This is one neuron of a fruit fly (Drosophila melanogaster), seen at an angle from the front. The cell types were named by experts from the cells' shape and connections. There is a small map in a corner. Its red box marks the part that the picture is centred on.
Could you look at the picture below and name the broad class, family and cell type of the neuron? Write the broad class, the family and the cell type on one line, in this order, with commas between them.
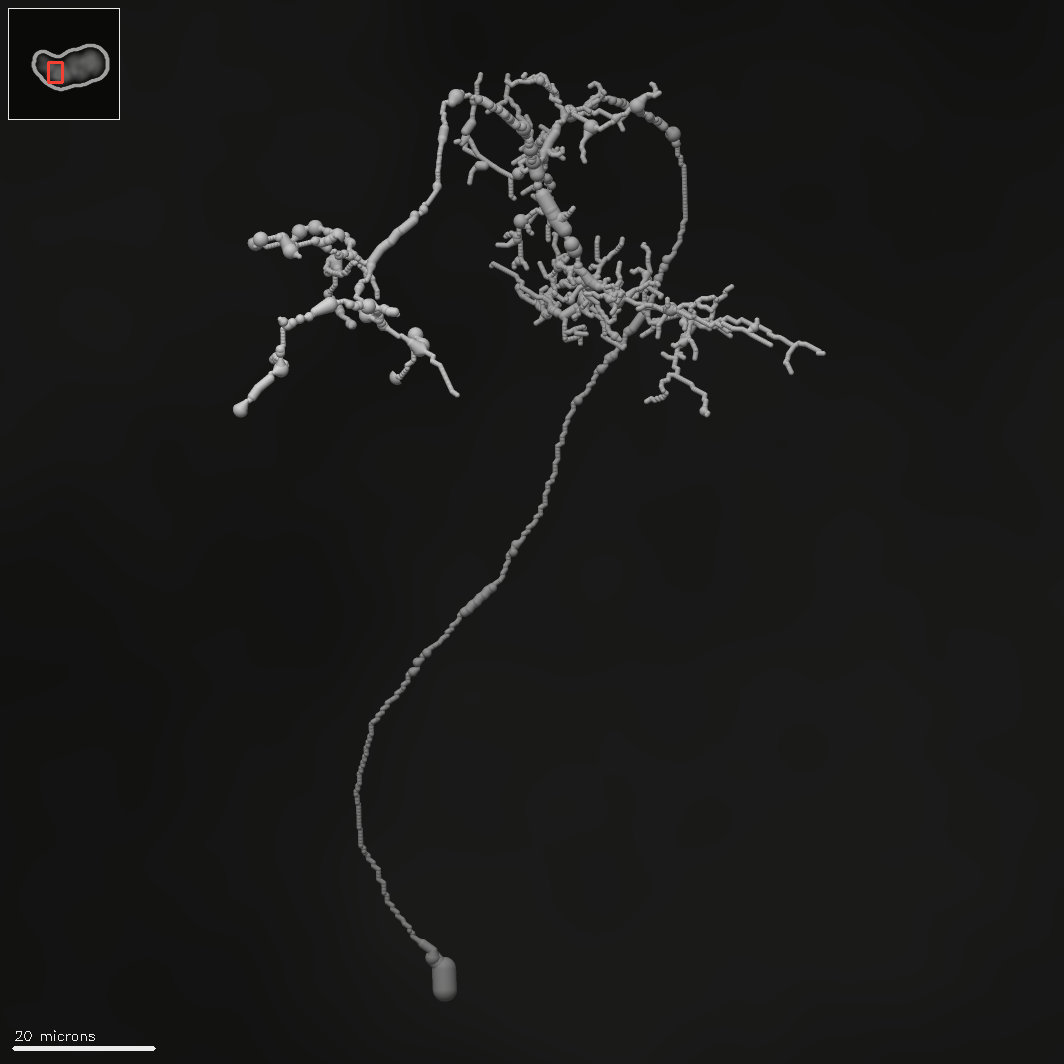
nerve-cord intrinsic neuron, hemilineage 06A, IN06A096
